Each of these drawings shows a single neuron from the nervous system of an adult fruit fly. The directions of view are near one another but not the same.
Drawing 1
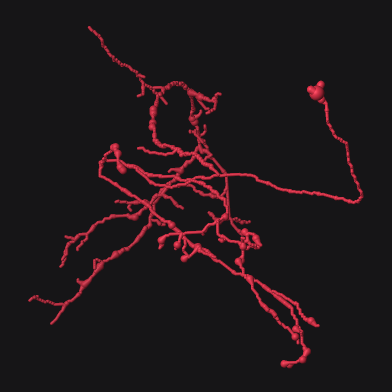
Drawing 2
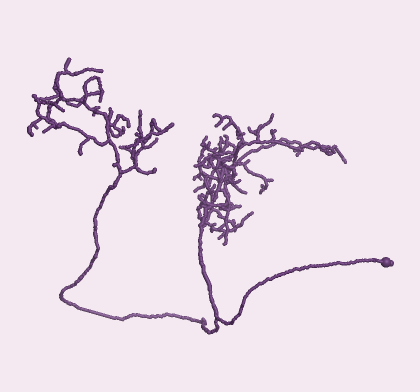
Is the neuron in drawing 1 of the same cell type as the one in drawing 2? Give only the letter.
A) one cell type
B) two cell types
B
